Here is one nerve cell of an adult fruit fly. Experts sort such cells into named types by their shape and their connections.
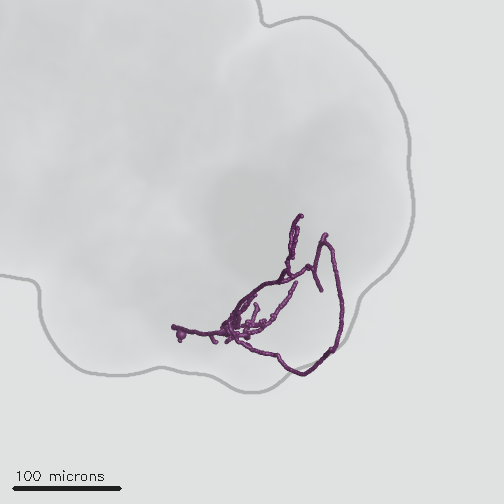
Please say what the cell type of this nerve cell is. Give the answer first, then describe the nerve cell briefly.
The cell type is SNxx25. This is a sensory neuron entering the nerve cord. By the scale bar it is about 160 microns wide in this view. As drawn here it is about as wide as it is tall.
